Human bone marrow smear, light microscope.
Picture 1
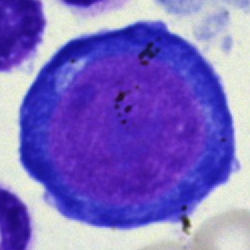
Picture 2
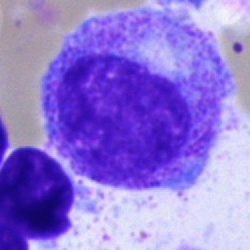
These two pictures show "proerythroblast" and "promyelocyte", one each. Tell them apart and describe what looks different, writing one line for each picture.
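Picture 1 shows a proerythroblast: No granules are seen in the cytoplasm.
Picture 2 shows a promyelocyte: Many purple-red granules are scattered through the cytoplasm.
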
